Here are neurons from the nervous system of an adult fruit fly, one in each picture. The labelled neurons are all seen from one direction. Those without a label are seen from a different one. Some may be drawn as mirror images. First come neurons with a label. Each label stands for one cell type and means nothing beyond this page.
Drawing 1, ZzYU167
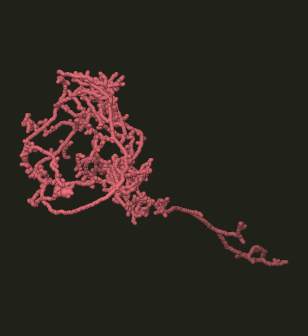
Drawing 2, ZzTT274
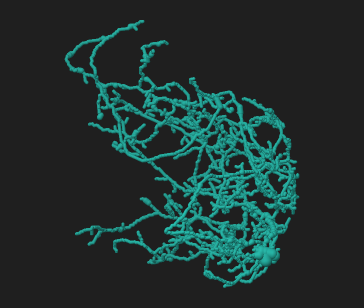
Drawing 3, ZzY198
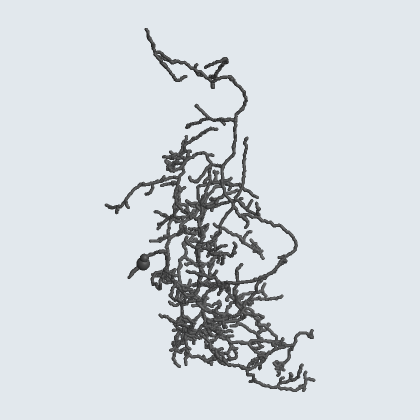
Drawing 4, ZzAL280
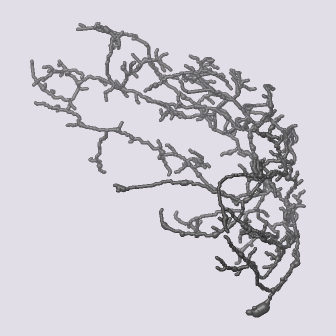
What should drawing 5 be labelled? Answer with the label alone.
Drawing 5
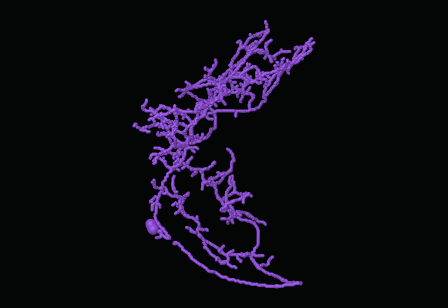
ZzAL280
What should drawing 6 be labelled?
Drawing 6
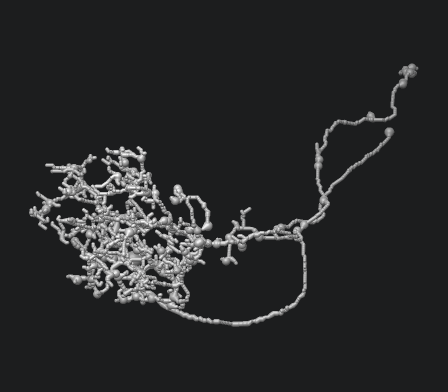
ZzY198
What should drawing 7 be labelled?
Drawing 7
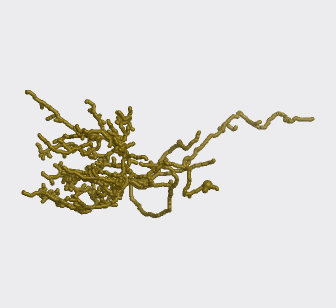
ZzY198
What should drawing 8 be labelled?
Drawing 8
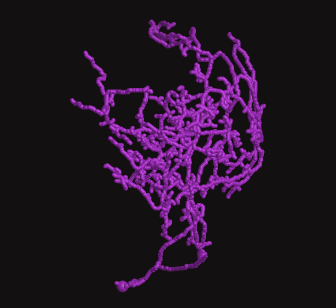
ZzTT274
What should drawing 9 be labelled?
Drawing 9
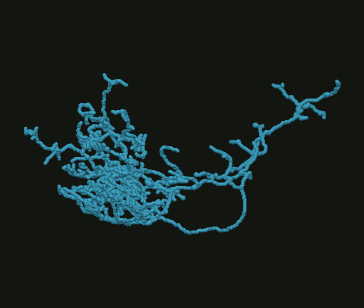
ZzY198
